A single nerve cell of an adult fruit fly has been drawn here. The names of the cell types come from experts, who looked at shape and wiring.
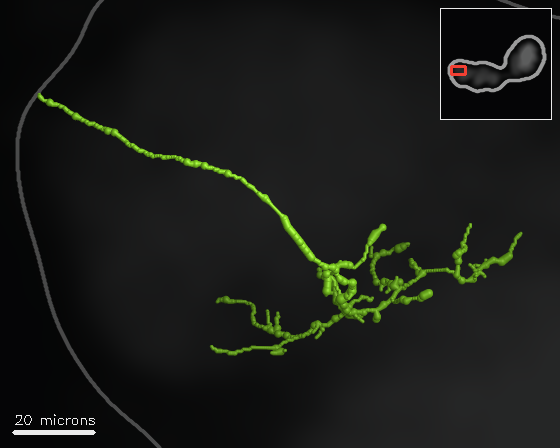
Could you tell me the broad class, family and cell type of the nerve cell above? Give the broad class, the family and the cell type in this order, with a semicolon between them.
sensory neuron entering the nerve cord; class chemosensory; SNch01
